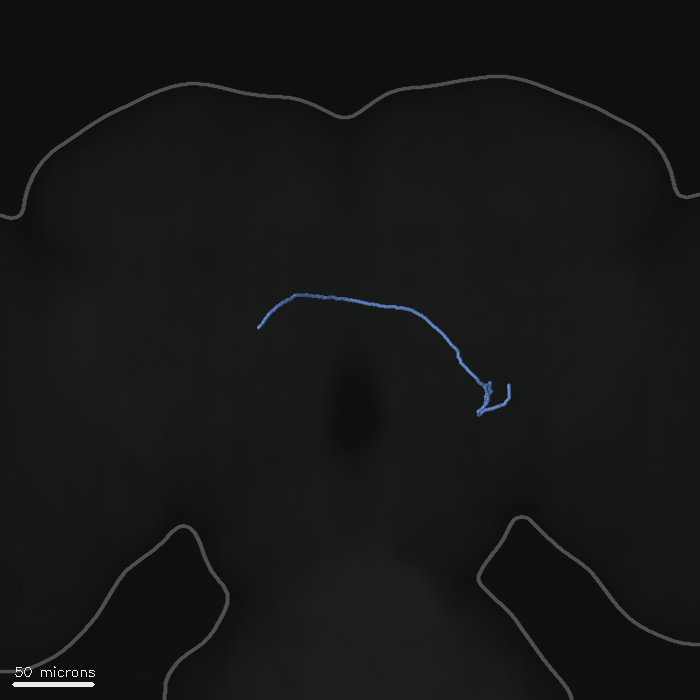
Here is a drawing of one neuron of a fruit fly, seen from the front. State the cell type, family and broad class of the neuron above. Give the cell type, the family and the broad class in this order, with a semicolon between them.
ORN_VA1v; class olfactory; sensory neuron entering the brain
